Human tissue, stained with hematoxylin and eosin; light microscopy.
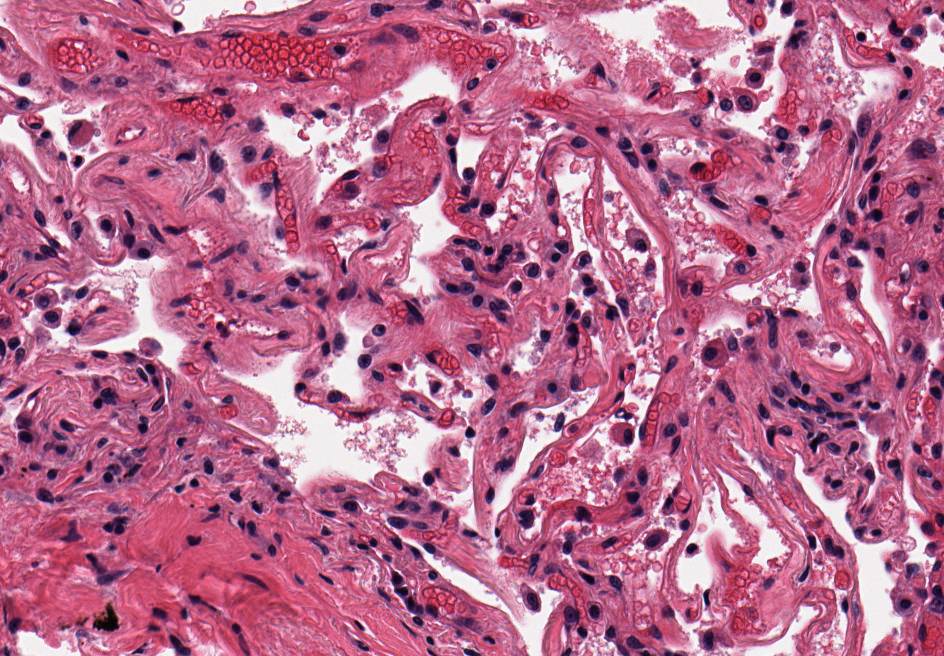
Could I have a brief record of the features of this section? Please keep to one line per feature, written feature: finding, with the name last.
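Septa: thin, wavy and branching, enclosing irregular empty spaces across the centre and right
Corner: lower left is a solid mass of dense pink fibrous tissue, with no spaces
Nuclei: in the septa, small, dark and oval to elongated
Pigment: a small black deposit at the bottom left edge
Name: lung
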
